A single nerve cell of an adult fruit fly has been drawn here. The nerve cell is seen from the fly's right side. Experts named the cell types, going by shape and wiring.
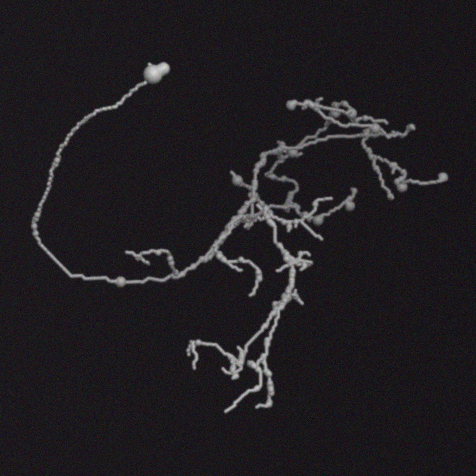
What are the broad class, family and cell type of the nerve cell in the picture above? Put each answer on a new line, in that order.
central-brain intrinsic neuron
hemilineage SLPpl1
SLP260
